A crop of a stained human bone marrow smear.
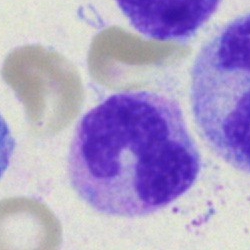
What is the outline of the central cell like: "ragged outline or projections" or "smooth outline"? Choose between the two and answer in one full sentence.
In outline, this cell is smooth rather than rough.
